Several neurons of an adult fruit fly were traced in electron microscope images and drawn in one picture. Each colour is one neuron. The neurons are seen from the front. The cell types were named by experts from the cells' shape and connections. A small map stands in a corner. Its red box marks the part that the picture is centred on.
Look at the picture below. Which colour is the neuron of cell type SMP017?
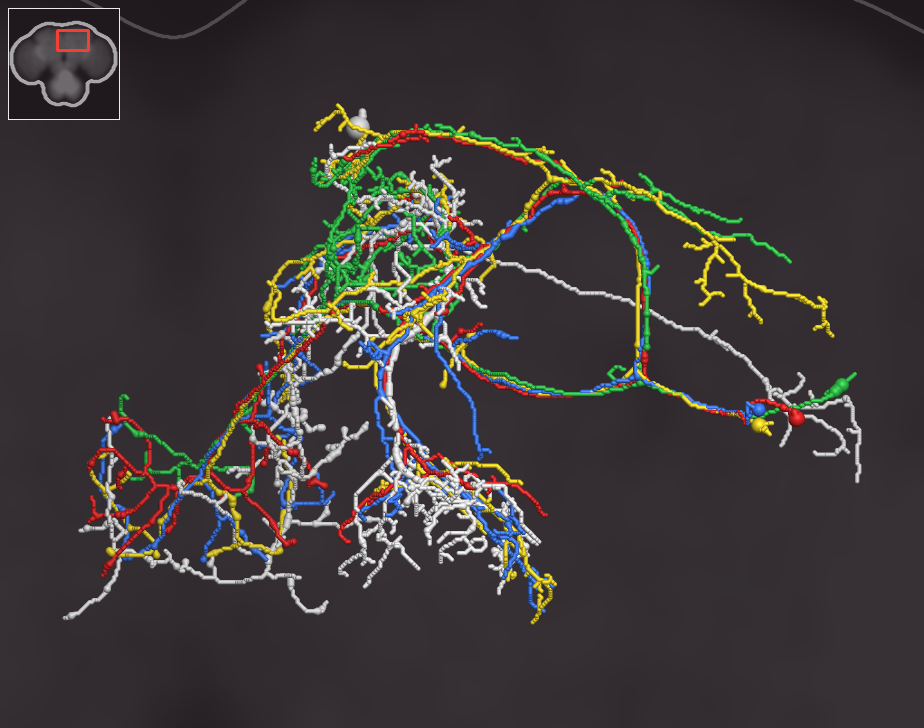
yellow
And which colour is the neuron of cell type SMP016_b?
blue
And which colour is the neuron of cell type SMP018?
green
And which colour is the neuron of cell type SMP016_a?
red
